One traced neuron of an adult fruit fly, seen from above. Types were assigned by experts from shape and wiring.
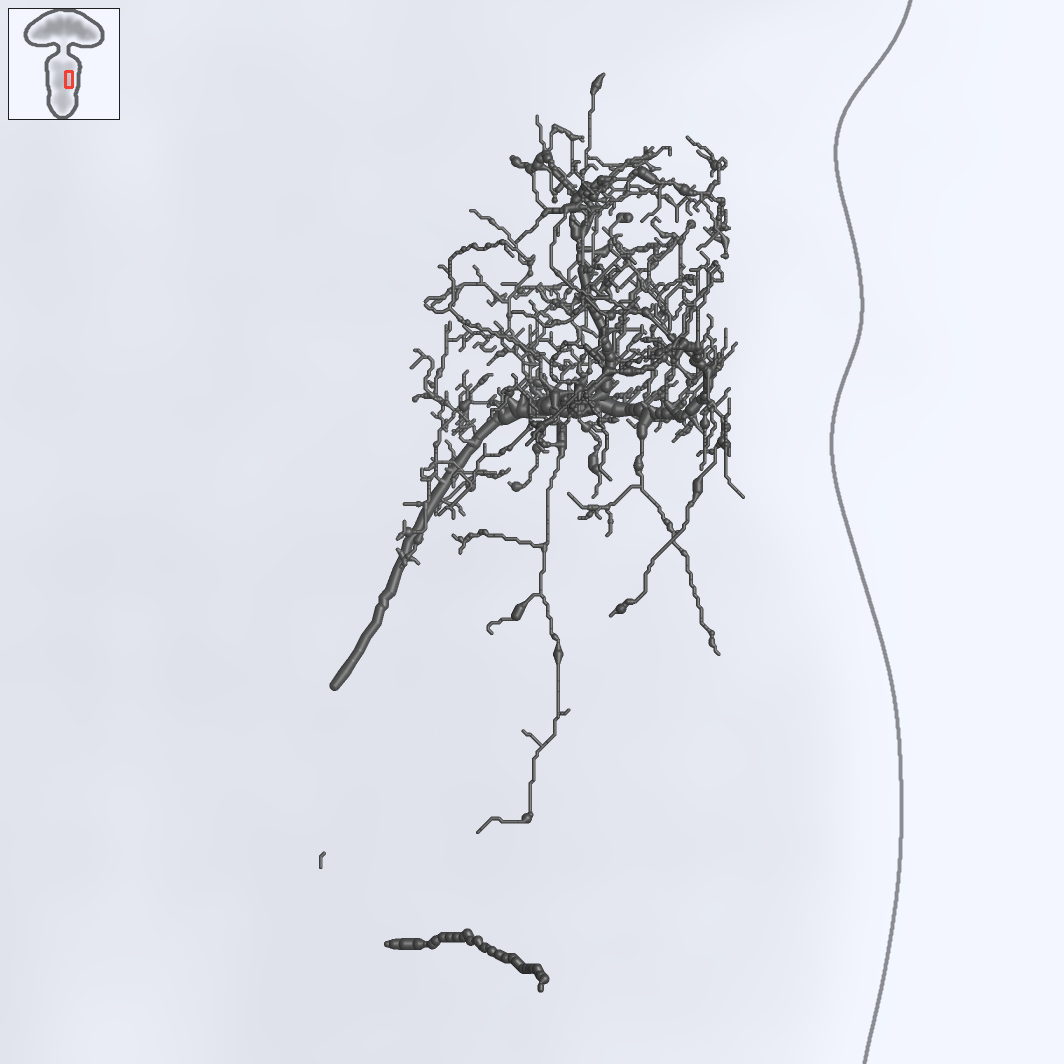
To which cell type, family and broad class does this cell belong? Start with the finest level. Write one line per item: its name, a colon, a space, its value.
cell type: IN12A005
family: hemilineage 12A
broad class: nerve-cord intrinsic neuron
